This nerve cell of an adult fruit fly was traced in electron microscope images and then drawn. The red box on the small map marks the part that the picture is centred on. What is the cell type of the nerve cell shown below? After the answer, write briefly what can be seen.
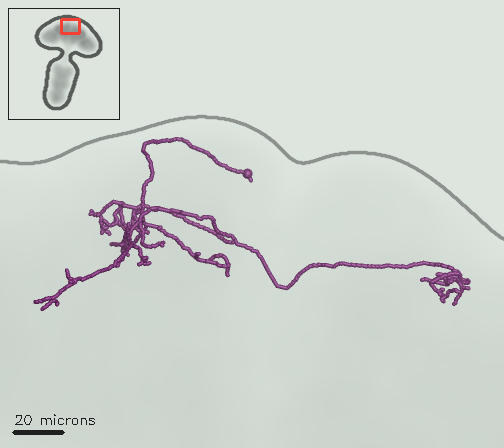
Its cell type is PAM14. It is a central-brain intrinsic neuron. It is in the brain and does not reach the nerve cord. The cell body is in the middle of the picture. From left to right in the picture it spans about 180 microns.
